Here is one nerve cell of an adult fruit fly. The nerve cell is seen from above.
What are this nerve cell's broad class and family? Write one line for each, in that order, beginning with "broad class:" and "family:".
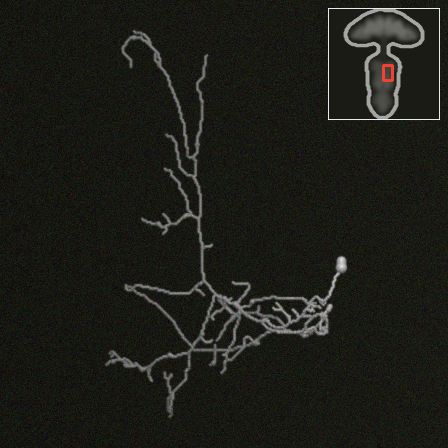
broad class: nerve-cord intrinsic neuron
family: hemilineage 17A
